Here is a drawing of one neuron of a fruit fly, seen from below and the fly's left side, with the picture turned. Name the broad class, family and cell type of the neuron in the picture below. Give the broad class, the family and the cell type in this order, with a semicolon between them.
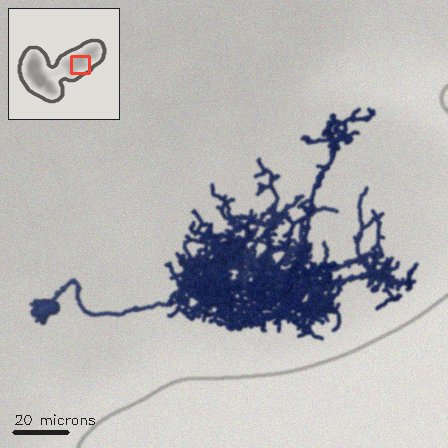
nerve-cord intrinsic neuron; hemilineage 17A; IN17A025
